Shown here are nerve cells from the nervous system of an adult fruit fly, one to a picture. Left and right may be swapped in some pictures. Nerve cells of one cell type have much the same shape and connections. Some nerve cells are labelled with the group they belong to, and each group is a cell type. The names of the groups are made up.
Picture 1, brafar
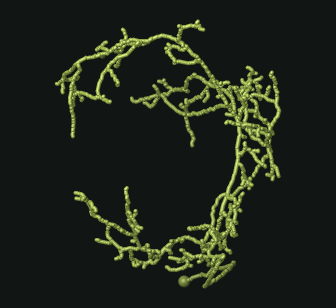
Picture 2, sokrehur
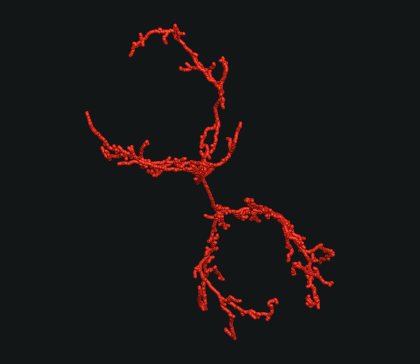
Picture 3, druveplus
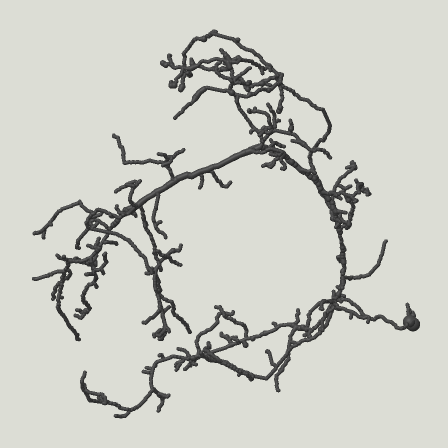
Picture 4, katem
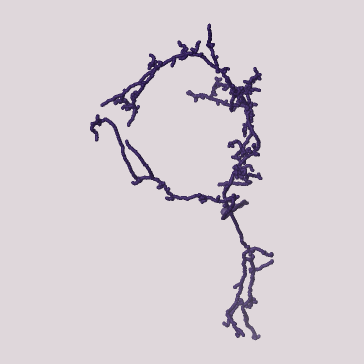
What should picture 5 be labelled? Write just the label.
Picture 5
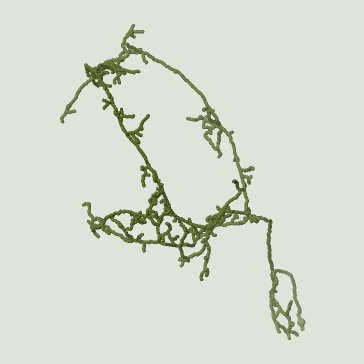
katem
